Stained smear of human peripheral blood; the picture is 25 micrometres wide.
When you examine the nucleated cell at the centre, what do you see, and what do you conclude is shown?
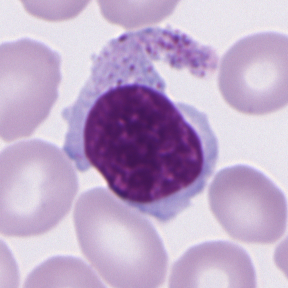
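Oval nucleus without lobes, about 11 by 10 micrometres. Cytoplasm pale grey-blue, with purple granules gathered in a cluster above the nucleus. Outline irregular, not smoothly round. Large granular lymphocyte.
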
